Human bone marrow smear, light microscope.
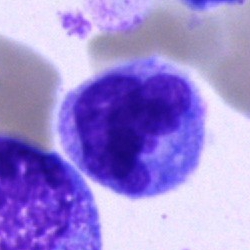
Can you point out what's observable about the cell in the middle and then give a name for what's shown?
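Round cell, smooth edge. Nucleus indented on the right, kidney-shaped; no nucleoli visible. Pale clear cytoplasm sitting in the indentation, lower right. Monocyte.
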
